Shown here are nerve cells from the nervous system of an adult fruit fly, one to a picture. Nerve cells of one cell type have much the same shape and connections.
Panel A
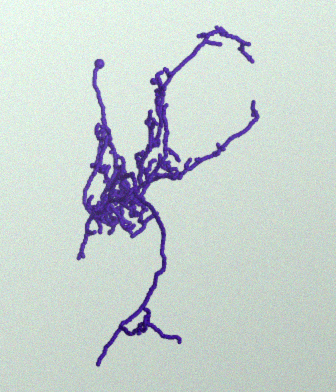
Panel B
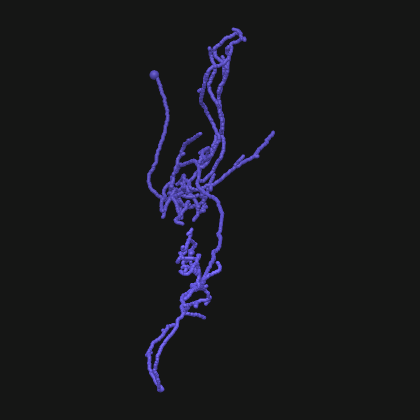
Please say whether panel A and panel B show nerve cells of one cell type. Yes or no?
no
